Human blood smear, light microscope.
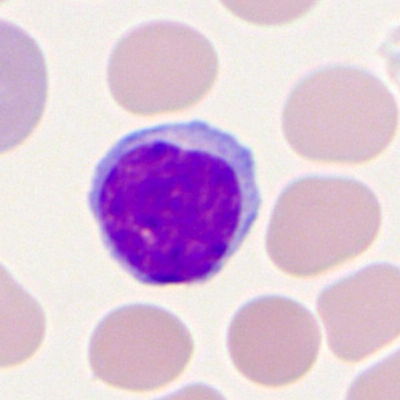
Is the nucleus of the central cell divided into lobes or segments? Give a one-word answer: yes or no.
No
